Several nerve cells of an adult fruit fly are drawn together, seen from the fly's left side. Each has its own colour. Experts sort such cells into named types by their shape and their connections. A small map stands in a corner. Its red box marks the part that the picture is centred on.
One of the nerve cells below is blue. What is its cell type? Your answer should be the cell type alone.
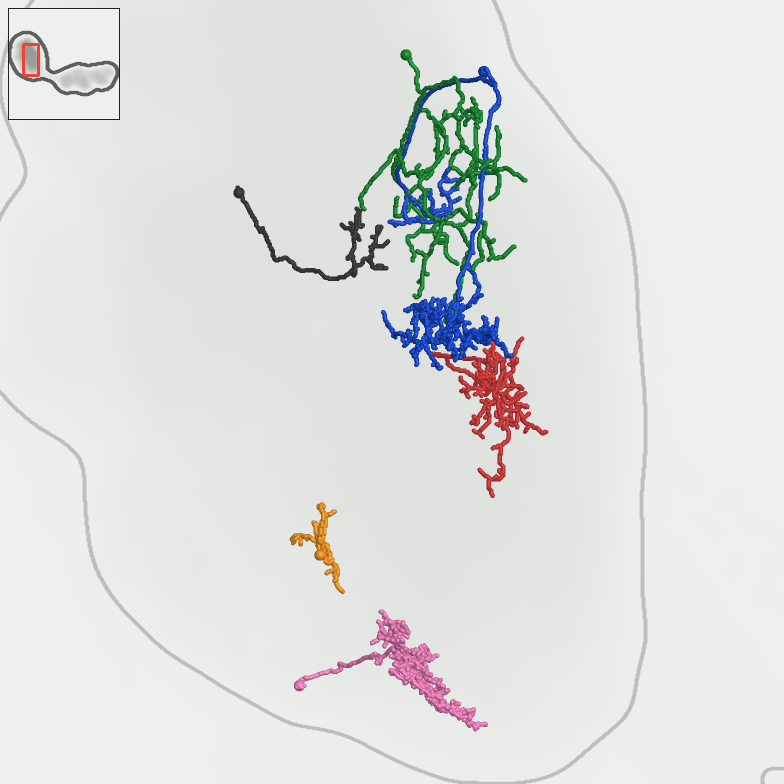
MeLo3b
